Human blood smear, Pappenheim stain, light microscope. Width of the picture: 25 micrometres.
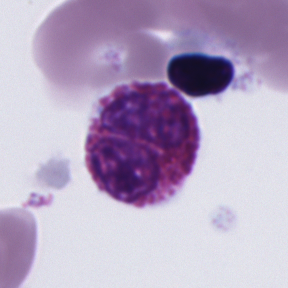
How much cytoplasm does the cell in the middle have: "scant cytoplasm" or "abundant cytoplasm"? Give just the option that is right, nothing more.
Scant cytoplasm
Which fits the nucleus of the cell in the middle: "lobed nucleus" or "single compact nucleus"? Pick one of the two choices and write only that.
Lobed nucleus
